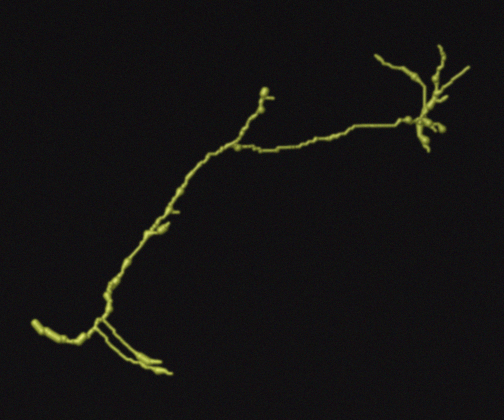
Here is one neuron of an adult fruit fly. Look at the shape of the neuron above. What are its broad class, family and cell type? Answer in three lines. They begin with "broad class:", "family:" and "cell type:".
broad class: sensory neuron entering the nerve cord
family: class mechanosensory tactile
cell type: SNta43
